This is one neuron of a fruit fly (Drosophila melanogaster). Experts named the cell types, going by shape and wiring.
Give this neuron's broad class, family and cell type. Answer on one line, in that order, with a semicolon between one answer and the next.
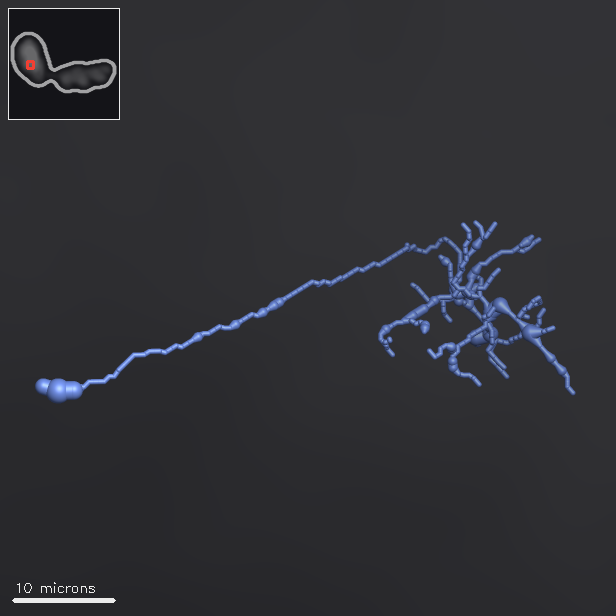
optic-lobe intrinsic neuron; Cm; Cm2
